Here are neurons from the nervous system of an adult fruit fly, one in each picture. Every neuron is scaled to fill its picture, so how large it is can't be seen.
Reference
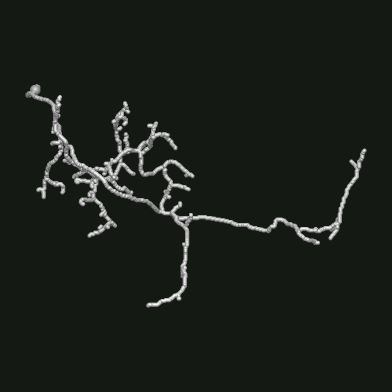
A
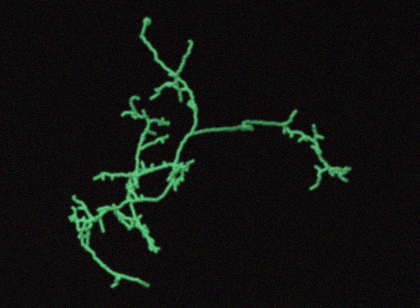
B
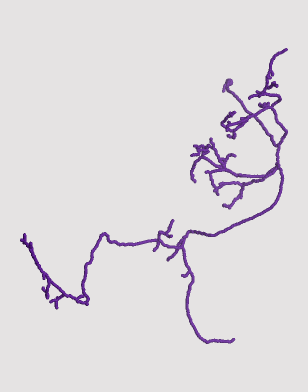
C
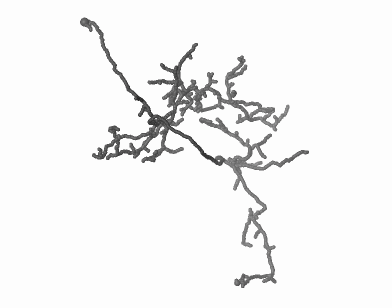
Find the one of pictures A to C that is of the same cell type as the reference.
B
